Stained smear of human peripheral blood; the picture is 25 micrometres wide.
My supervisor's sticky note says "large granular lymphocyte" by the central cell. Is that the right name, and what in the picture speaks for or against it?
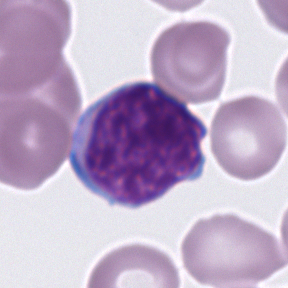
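Cytoplasm only a thin rim around the nucleus, which goes with typical lymphocyte and against large granular lymphocyte.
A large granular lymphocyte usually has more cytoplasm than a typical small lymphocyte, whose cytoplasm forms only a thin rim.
Nucleus about 10 micrometres across in a cell about 12 micrometres across, filling about 80% of the cell's area; this too goes with typical lymphocyte.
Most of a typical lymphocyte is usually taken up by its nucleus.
Cytoplasm pale blue, without vacuoles; no nucleoli seen in the nucleus. Outline slightly uneven on the right side; a red cell lies against the upper right edge. The name that fits is typical lymphocyte; large granular lymphocyte does not.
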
